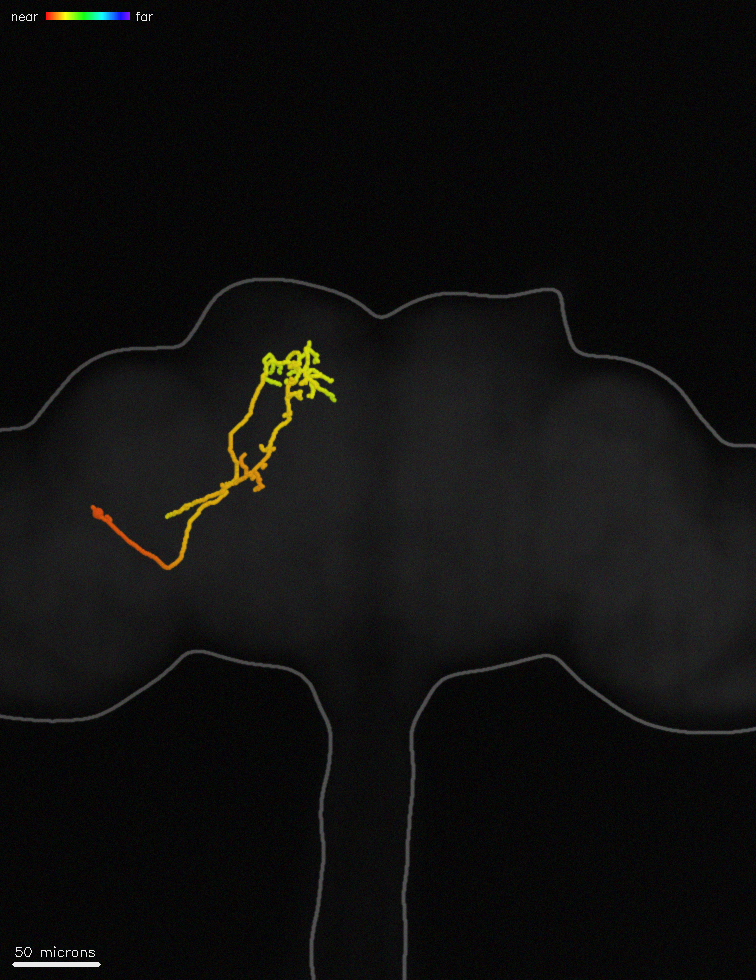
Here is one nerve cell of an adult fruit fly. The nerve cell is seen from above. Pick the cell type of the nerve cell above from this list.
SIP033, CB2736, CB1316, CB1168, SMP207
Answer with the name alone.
CB2736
